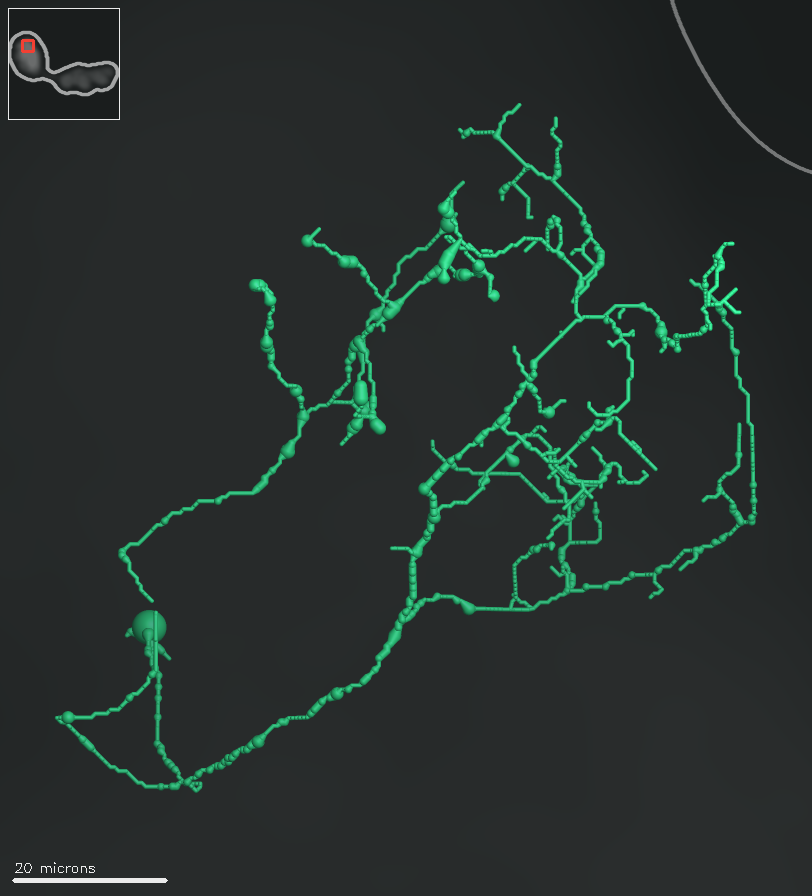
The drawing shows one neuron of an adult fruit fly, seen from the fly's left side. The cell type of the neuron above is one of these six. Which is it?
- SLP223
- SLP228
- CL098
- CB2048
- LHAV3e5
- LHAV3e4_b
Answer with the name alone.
CB2048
